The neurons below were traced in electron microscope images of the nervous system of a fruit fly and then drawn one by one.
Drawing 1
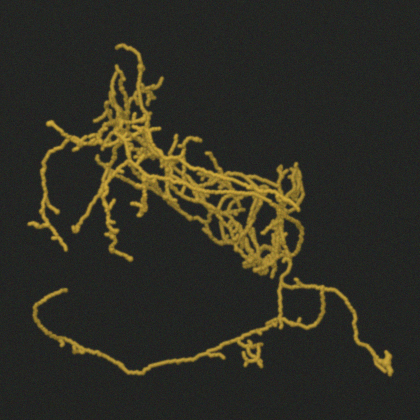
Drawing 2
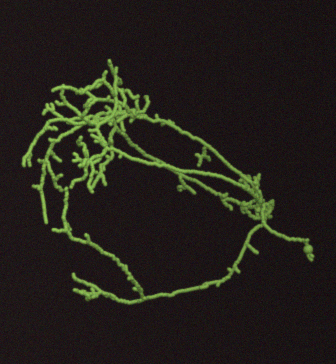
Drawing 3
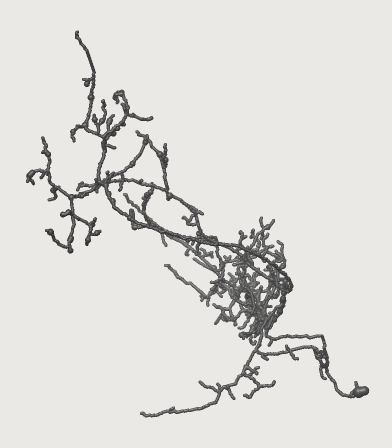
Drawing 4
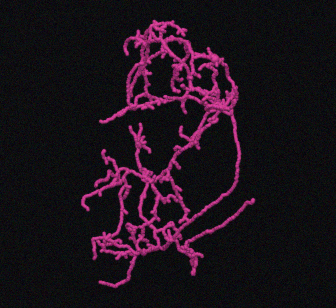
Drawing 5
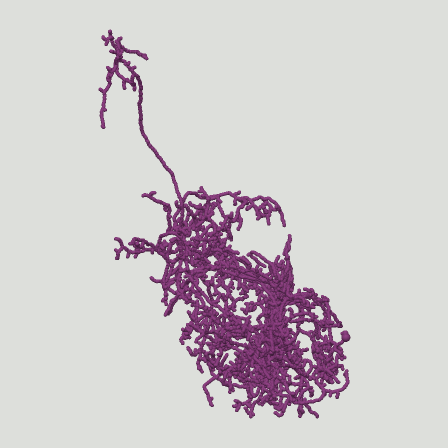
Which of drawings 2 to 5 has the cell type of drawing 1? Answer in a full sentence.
Drawing 4 shows a neuron of the same cell type.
